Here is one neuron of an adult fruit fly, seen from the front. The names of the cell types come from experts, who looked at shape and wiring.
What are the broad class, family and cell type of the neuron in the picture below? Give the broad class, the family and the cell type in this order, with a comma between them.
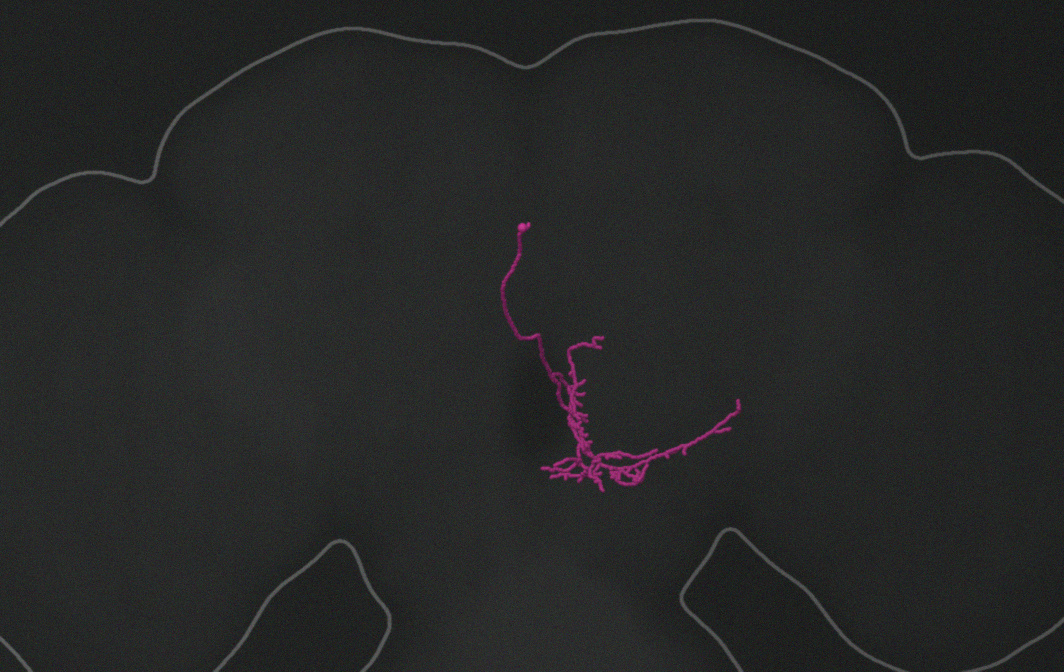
central-brain intrinsic neuron, hemilineage WEDd2, AMMC002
